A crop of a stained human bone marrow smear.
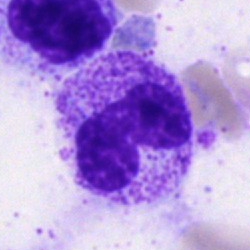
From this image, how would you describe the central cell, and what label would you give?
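Start with the nucleus: see how it is indented on its lower right side, giving it a kidney shape? Look inside it, and you won't find any nucleoli. Now move out to the cytoplasm, which is packed with many purple granules, and notice there are no vacuoles. What you're looking at is a metamyelocyte.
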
